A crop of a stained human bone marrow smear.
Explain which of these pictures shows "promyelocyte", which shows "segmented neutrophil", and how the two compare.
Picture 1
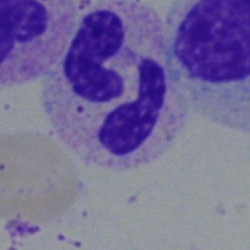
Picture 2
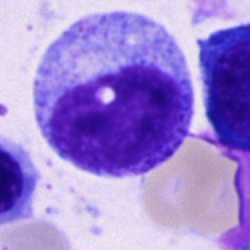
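Picture 1: segmented neutrophil; picture 2: promyelocyte. Outline: roughly round in the segmented neutrophil, round and smooth in the promyelocyte. Nucleus: the segmented neutrophil has dense, dark purple chromatin with no visible nucleoli, while the promyelocyte's nucleus contains one small round white spot. Cytoplasm: pale greyish-blue in the promyelocyte. Picture 1 also shows parts of other nucleated cells cut off at its upper left and upper right edges.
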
